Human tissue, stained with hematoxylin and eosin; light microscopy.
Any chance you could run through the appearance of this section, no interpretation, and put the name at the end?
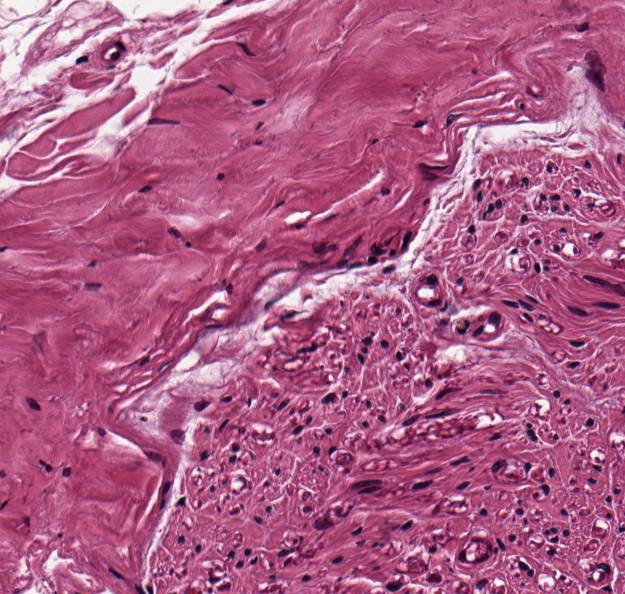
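I notice first a boundary cutting diagonally from the upper right down to the lower left. Above-left of it is dense fibrous tissue: thick, wavy, deeply eosinophilic collagen bundles, with sparse, dark, elongated nuclei. Below-right lies a more cellular compartment, and its nuclei are more numerous than those in the collagen. This section is tibial nerve.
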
